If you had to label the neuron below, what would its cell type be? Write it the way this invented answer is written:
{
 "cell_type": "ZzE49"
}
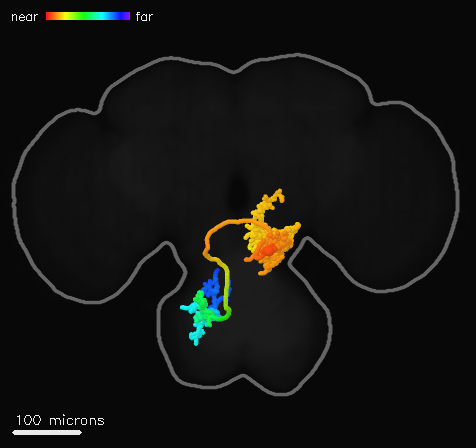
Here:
{
 "cell_type": "DNg31"
}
